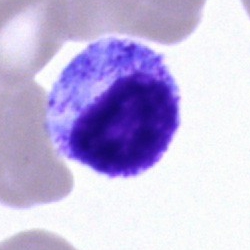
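Myelocyte (central cell). The nucleus lies off-centre toward the lower right; its chromatin is dense and dark purple. Cytoplasm forms a crescent on the upper-left side of the nucleus and contains scattered fine purple granules.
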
